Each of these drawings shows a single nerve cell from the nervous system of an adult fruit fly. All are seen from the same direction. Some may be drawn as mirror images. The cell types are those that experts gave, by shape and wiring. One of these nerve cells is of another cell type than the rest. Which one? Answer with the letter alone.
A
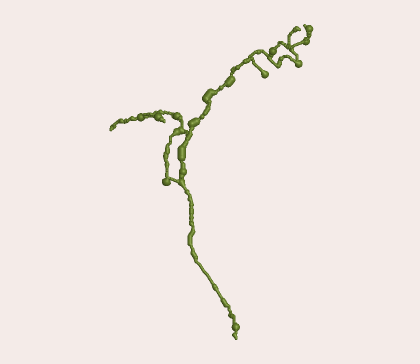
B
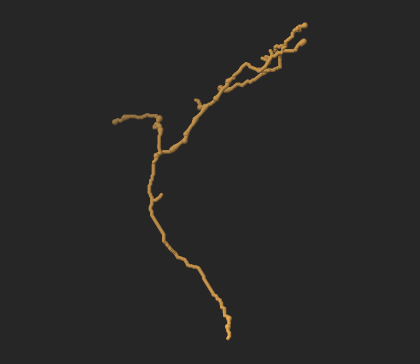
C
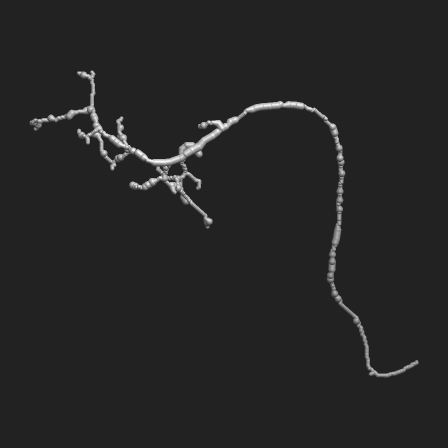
C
